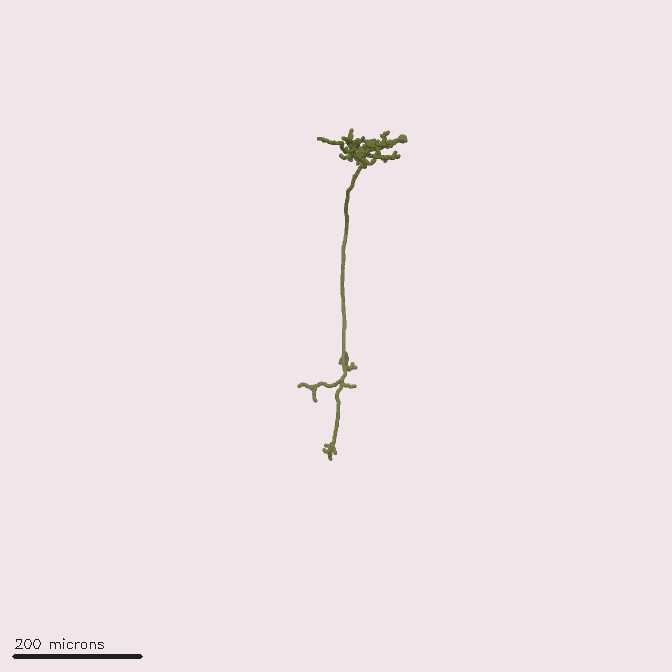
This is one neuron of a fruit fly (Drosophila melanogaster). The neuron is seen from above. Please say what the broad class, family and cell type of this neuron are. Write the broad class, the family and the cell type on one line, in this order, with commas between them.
descending neuron, hemilineage LB12, DNg92_b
